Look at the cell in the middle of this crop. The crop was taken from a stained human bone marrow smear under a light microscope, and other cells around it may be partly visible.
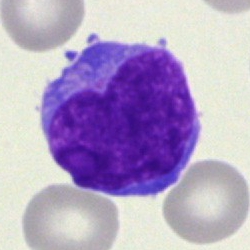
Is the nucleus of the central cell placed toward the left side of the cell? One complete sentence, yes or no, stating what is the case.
No, the nucleus is not toward the left; it lies toward the right.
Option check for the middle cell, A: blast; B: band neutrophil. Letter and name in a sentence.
Option A is to be chosen, as the central cell is a blast.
